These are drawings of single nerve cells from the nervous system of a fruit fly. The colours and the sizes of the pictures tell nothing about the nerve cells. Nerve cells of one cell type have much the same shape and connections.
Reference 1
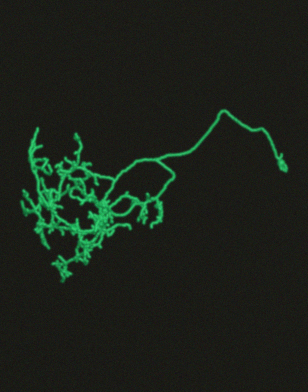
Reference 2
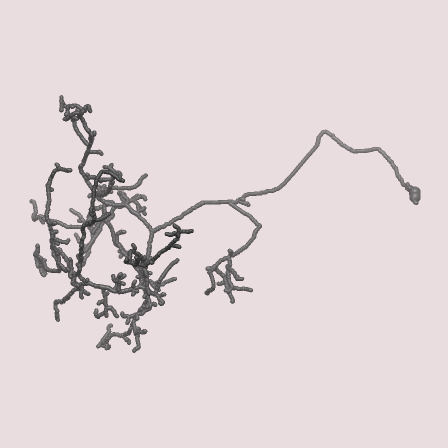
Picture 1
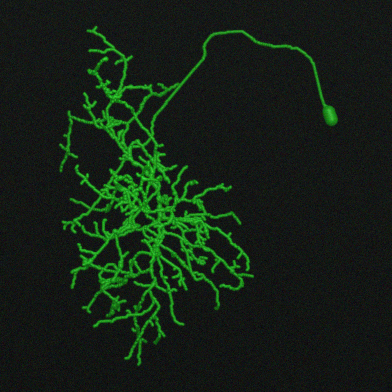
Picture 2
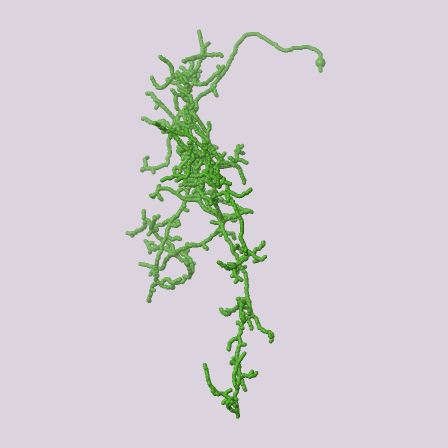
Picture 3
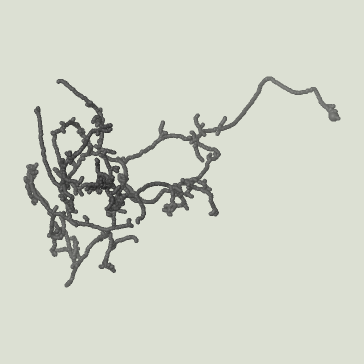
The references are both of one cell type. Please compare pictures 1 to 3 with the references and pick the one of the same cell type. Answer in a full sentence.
Picture 3 shows a nerve cell of the same cell type.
